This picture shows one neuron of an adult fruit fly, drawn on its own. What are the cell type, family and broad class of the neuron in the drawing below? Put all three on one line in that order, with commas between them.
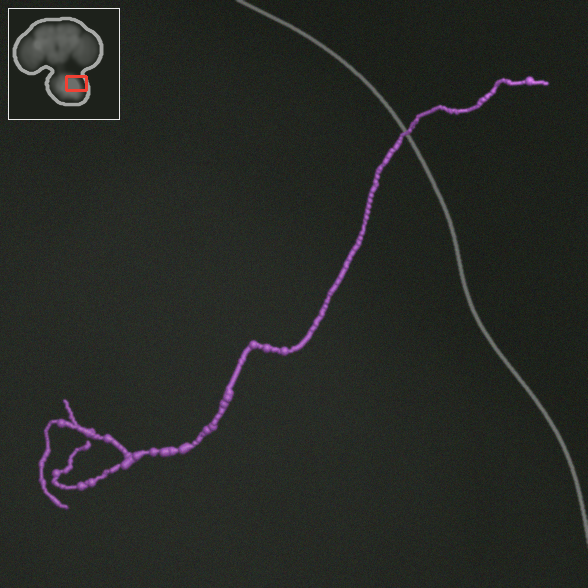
WG1, class gustatory, sensory neuron entering the nerve cord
